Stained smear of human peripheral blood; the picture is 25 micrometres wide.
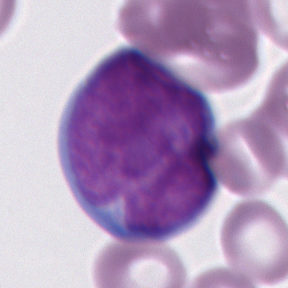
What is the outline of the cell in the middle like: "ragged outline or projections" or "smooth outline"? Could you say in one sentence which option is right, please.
A smooth edge runs around this cell.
